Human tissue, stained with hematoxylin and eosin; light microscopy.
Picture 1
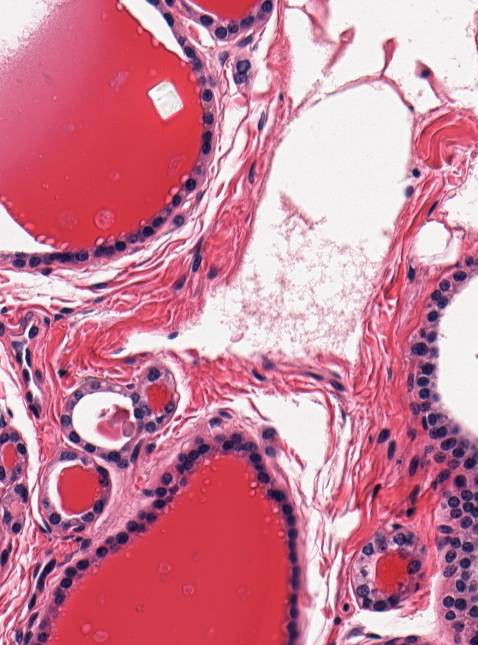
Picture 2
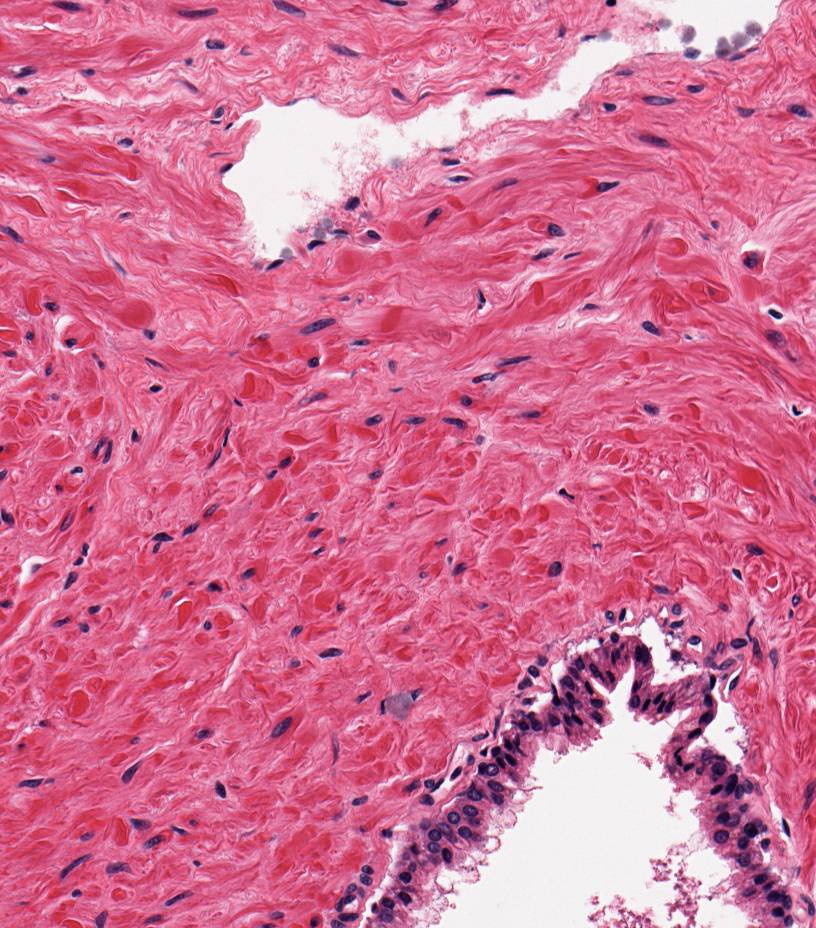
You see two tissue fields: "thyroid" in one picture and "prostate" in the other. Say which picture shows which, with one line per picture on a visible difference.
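Picture 1 shows tissue from the thyroid. The follicles are lined by a single layer of cuboidal to flattened cells.
Picture 2 shows tissue from the prostate. The gland at the lower right is lined by columnar cells with crowded, dark, oval nuclei.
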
